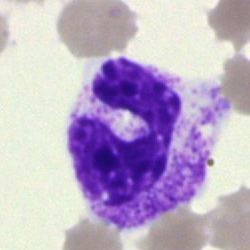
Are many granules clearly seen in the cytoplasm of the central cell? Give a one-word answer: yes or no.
Yes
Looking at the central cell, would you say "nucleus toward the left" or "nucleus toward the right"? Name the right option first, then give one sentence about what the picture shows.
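Nucleus toward the left. The cytoplasm is widest on the right side of the cell.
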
